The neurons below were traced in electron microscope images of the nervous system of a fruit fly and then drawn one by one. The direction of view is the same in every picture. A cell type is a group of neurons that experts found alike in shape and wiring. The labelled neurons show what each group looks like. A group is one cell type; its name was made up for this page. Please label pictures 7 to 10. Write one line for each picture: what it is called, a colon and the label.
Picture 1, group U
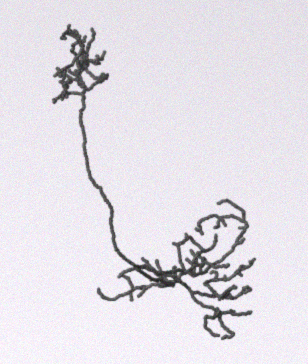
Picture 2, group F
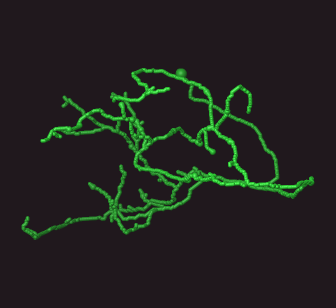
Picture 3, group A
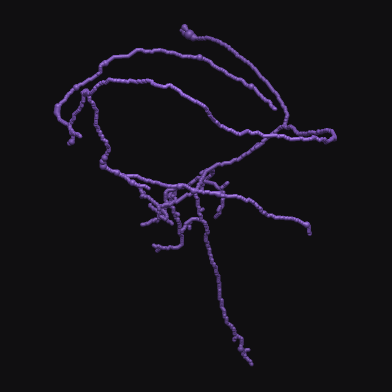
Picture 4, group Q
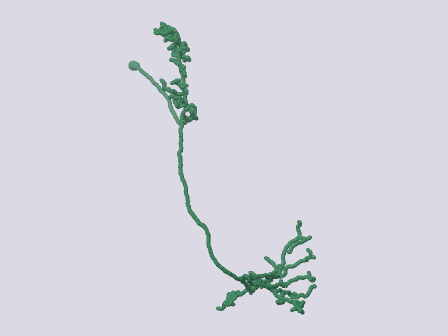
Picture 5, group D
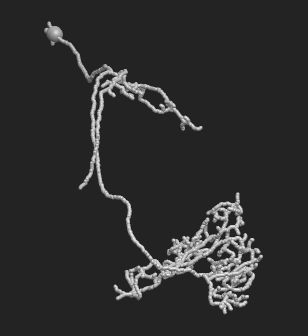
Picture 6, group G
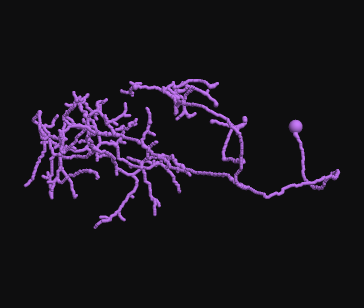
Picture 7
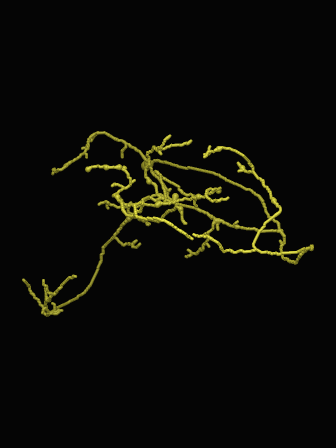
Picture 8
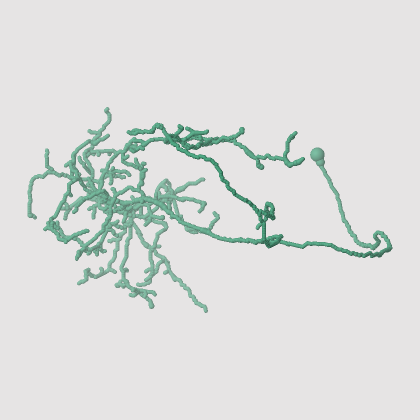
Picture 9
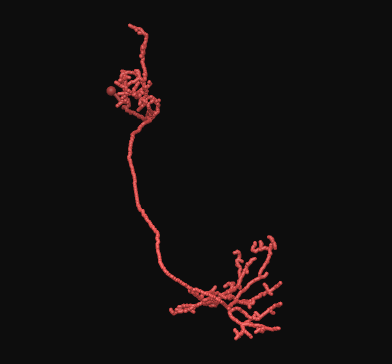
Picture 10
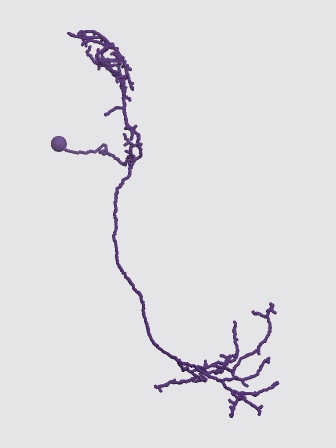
7: group F
8: group G
9: group U
10: group Q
